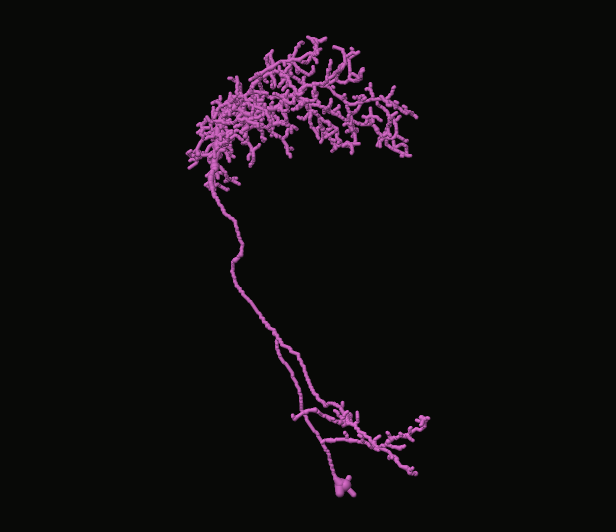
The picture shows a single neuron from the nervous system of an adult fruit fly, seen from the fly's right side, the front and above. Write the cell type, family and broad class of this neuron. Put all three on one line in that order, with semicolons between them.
LC31a; LC; visual projection neuron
